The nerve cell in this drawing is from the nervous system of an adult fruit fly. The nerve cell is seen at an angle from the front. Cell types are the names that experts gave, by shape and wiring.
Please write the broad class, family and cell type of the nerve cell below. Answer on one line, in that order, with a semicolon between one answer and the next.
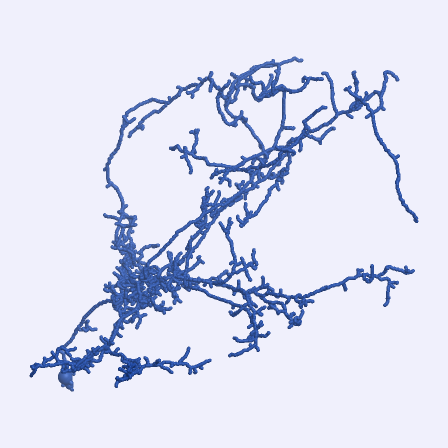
nerve-cord intrinsic neuron; hemilineage 12A; TN1a_e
